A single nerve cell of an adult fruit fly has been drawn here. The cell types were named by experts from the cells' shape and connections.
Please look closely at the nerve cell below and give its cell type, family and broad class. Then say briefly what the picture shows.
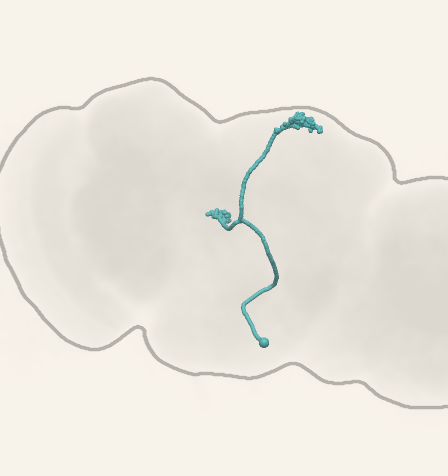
The cell type is SA3. Its family is hemilineage LALv1_dorsal. Its broad class is central-brain intrinsic neuron. The cell body is at the bottom of the picture. In this view it is taller than it is wide.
